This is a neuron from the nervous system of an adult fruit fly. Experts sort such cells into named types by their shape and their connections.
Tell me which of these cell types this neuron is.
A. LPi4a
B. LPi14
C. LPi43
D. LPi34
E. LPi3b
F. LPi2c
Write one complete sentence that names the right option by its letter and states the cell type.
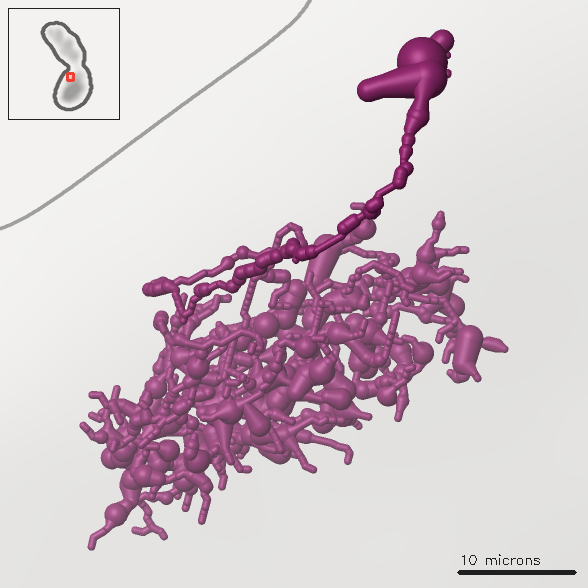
Option C corresponds to LPi43, the neuron's cell type.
